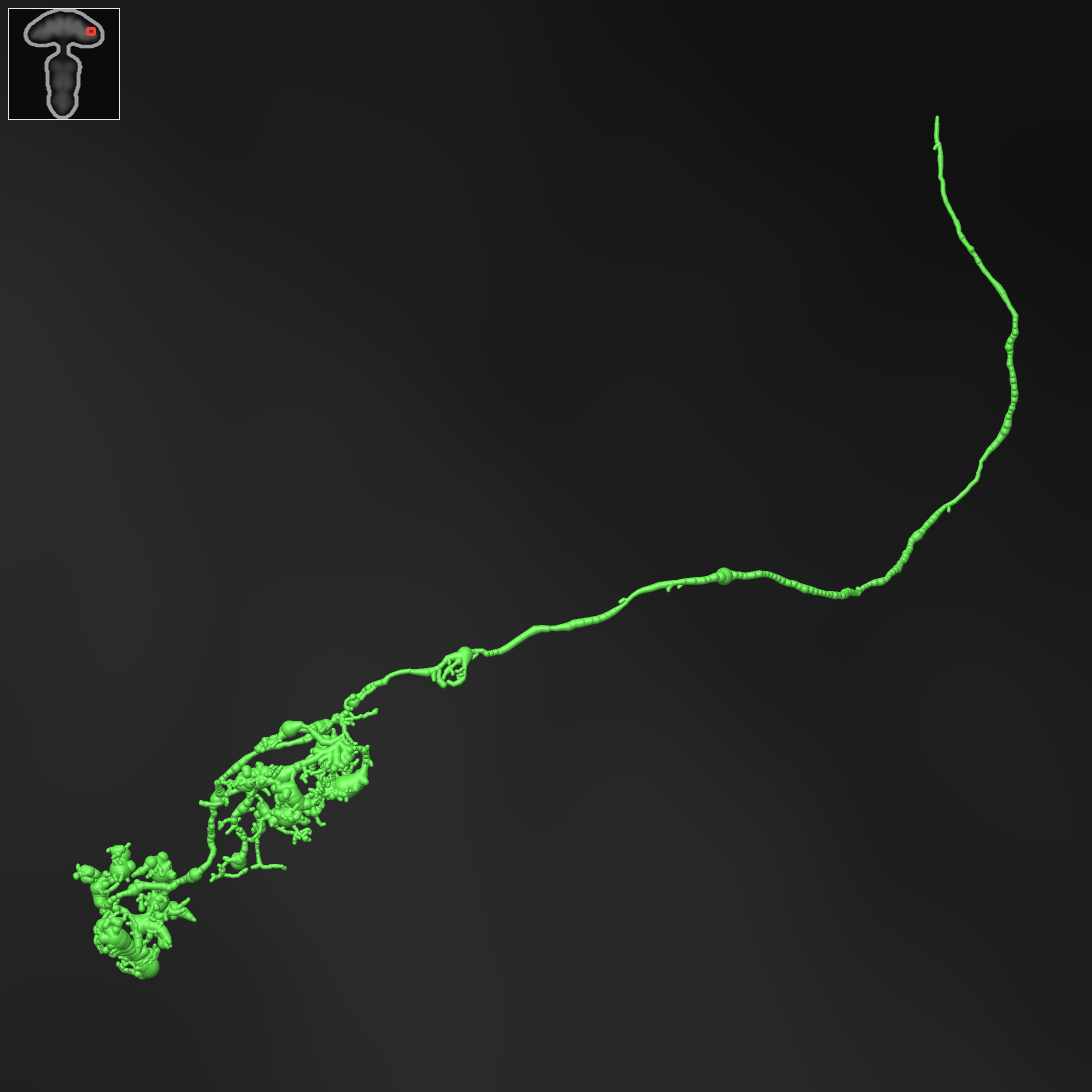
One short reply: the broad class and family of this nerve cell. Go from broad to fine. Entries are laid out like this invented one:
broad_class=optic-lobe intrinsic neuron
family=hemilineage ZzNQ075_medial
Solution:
broad_class=optic-lobe intrinsic neuron
family=L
